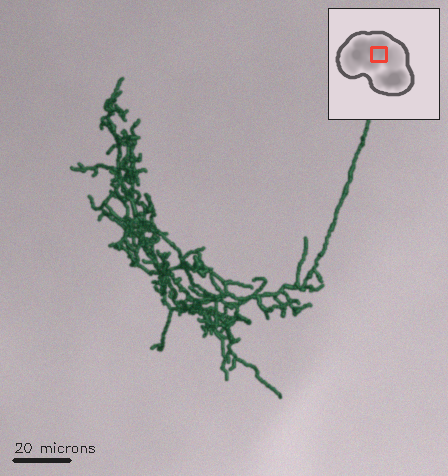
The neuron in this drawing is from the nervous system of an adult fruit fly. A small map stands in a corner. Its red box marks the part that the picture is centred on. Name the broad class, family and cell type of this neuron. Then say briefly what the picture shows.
This is a central-brain intrinsic neuron. Its family is hemilineage LALa1_posterior. Its cell type is WEDPN16_d. The cell body is in the middle of the picture. By the scale bar it is about 120 microns tall in this view. Dozens of branch ends can be seen.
